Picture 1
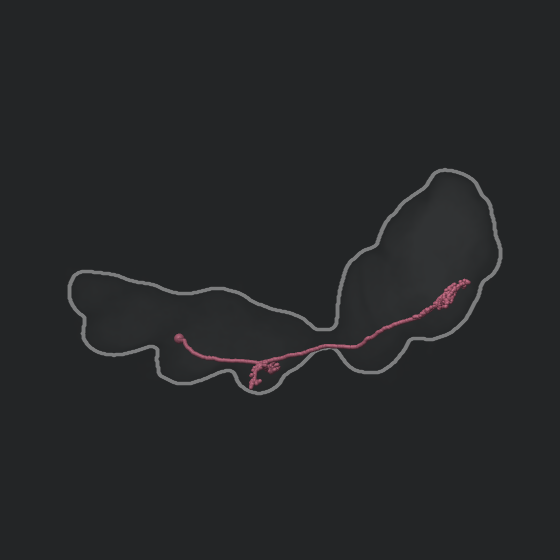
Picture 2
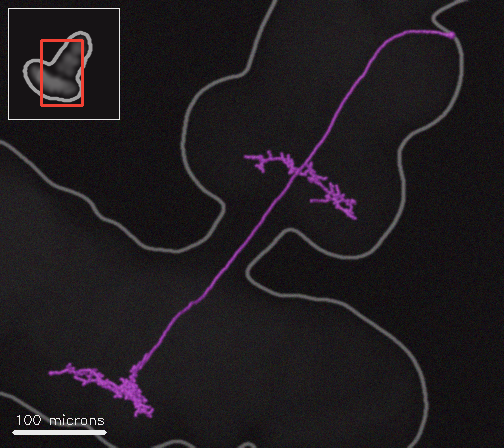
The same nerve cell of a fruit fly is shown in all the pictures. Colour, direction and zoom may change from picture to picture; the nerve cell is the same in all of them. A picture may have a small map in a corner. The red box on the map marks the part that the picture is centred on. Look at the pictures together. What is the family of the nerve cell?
hemilineage 05B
